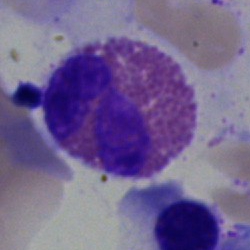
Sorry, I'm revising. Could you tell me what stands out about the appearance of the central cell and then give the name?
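Begin with the outline, which is roughly round. The nucleus is divided into two lobes, and both lie toward the left side of the cell. Its chromatin is dense and stains a deep purple. This is an eosinophil.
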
